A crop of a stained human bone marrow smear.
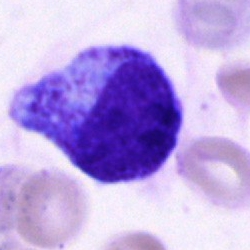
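Promyelocyte in a stained human bone marrow smear. Notice how irregular its outline is, with the cytoplasm bulging out towards the left. The chromatin is dark purple, clumped into darker patches, and no distinct nucleolus can be seen. The cytoplasm is pale blue to lilac.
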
